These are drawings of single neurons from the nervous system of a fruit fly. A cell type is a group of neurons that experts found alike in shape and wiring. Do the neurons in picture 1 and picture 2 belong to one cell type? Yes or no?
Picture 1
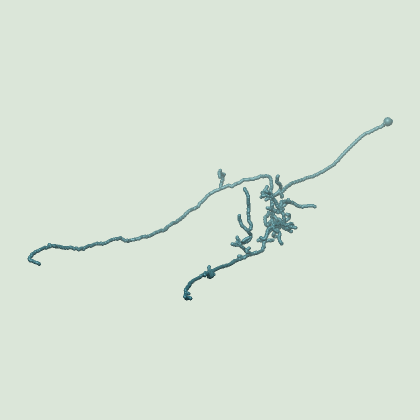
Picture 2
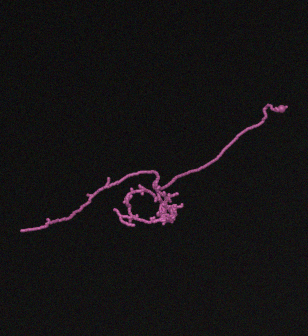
no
